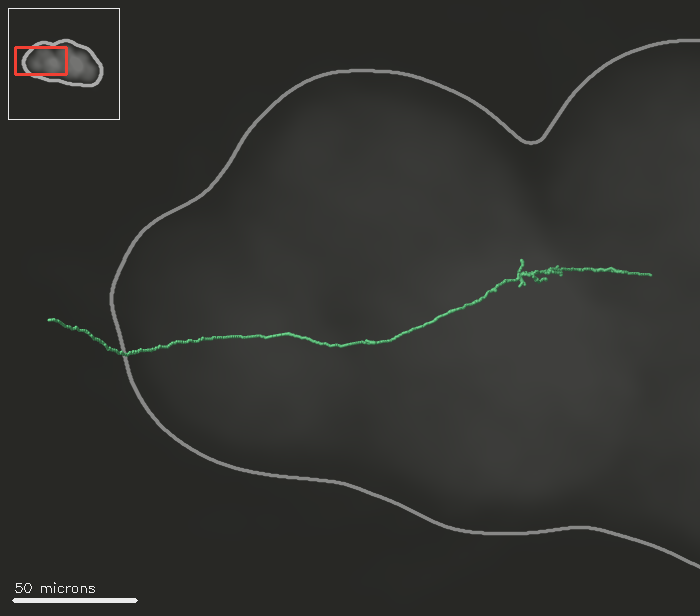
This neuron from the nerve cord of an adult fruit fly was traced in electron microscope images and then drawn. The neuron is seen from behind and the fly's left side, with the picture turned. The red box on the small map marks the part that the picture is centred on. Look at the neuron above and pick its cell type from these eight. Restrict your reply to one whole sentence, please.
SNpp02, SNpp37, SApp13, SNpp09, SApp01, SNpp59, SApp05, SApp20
This neuron is recognized as the cell type SNpp02.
